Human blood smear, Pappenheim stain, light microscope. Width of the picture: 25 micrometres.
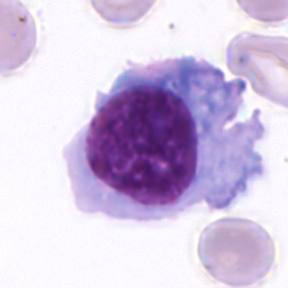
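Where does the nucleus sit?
Off-centre, toward the left side of the cell; it is round in outline and about 10 micrometres across.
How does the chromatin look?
Coarse and clumped, with paler gaps between the clumps.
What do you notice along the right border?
Most of the cytoplasm lies to the right of the nucleus, and that border carries many small ragged projections.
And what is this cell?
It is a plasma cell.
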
